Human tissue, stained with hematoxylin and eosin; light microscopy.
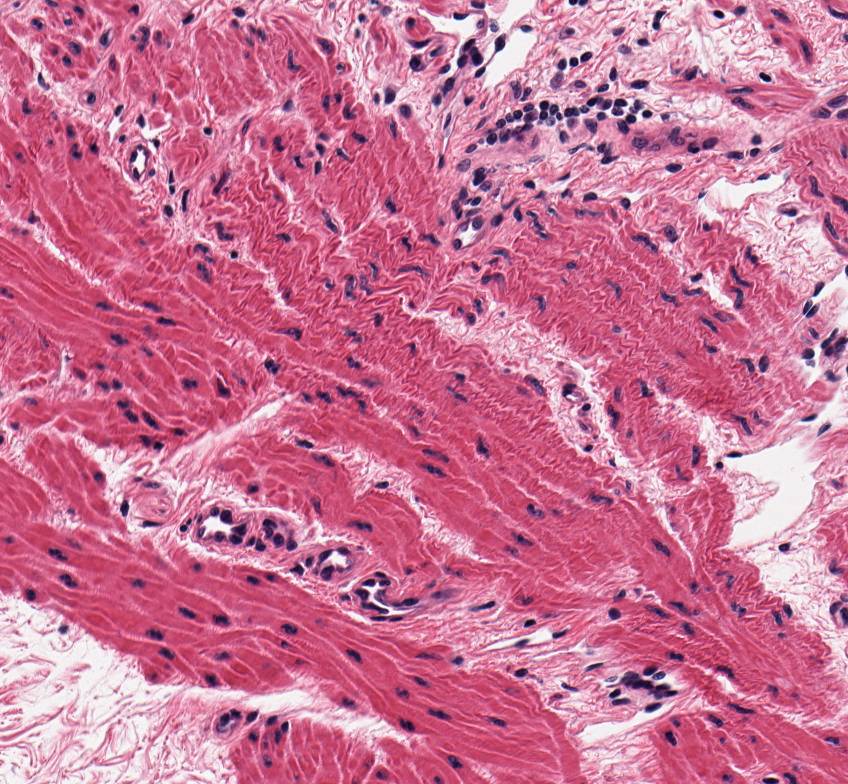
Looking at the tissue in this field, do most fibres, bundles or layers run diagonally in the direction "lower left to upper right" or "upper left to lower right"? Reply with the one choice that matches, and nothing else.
Upper left to lower right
